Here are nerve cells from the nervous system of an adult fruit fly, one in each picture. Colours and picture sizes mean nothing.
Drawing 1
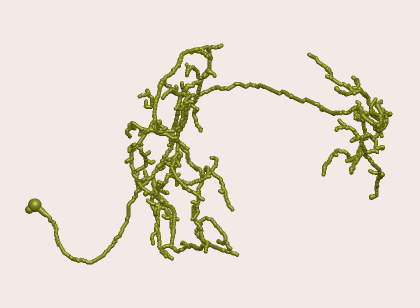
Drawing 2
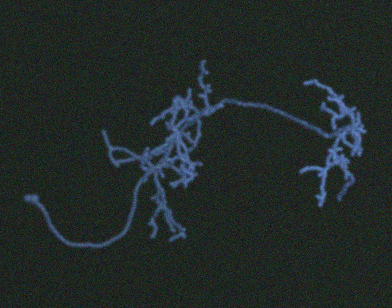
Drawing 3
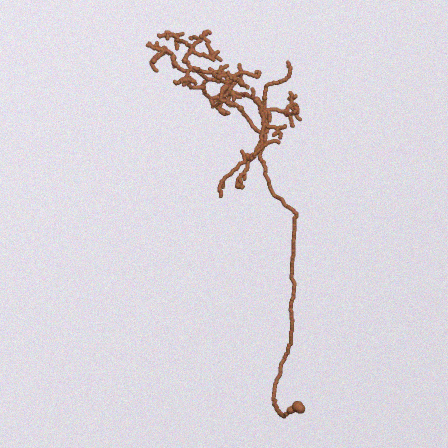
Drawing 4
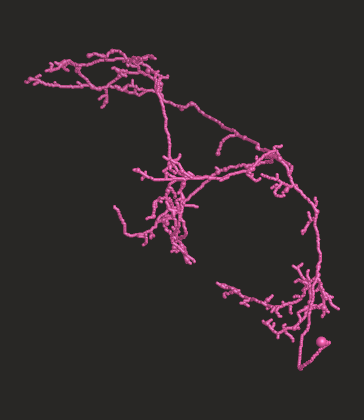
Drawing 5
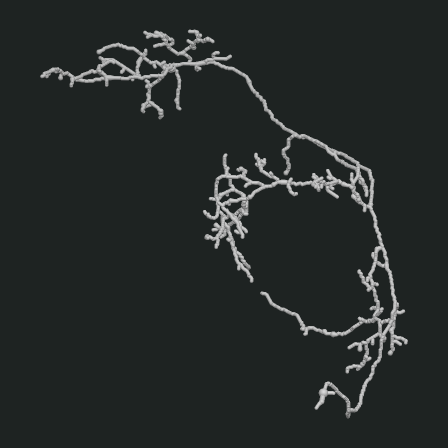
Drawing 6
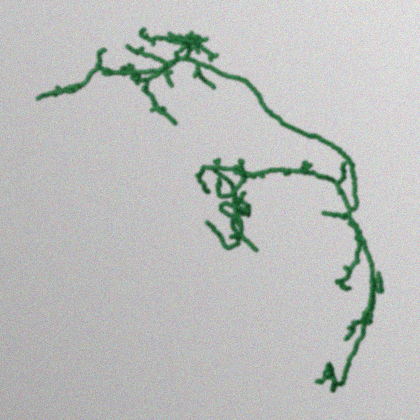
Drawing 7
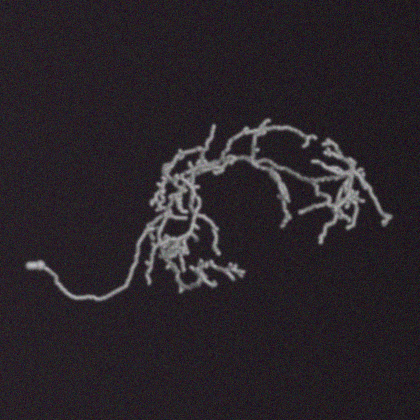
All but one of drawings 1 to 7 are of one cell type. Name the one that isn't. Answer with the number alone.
3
